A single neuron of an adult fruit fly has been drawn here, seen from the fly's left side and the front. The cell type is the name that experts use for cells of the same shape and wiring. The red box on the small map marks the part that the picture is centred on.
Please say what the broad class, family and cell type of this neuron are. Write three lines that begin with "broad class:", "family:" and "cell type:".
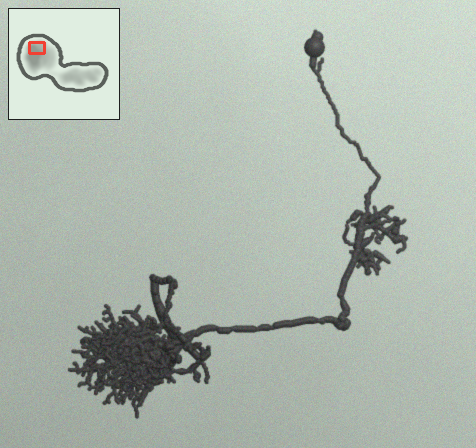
broad class: central-brain intrinsic neuron
family: class CX
cell type: EPG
